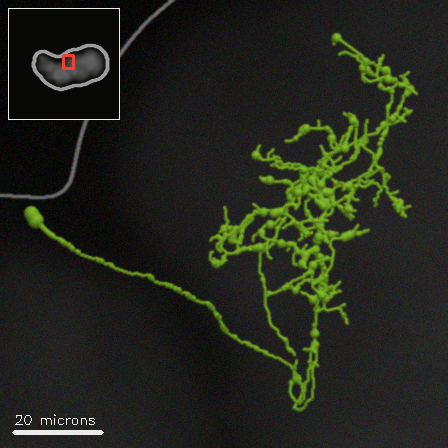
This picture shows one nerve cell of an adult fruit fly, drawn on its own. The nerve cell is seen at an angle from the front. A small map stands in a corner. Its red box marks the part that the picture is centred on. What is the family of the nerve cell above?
hemilineage VPNp&v1_posterior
